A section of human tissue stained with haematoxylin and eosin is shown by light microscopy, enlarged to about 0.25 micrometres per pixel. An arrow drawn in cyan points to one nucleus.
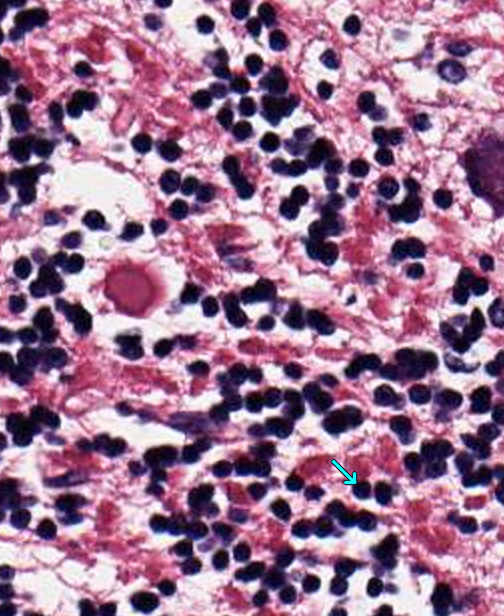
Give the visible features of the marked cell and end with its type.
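The nucleus is round and very dark, stained almost uniformly deep blue-black with no visible internal detail. The nucleus is about the same small size as the many neighbouring dark round nuclei. Almost no cytoplasm is visible; the nucleus appears to fill nearly the whole cell. It lies in a loose row of similar dark round nuclei, set among pink fibrillary background material. The marked cell is a cerebellar granule cell.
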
